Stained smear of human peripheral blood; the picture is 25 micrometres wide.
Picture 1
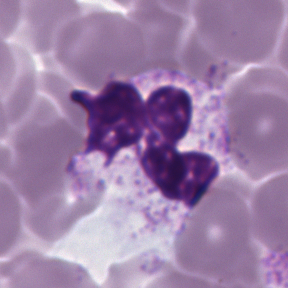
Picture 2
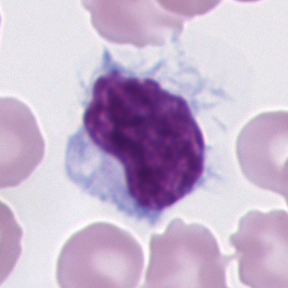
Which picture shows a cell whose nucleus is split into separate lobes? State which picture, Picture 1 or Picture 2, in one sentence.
In picture 1, the cell has a nucleus made up of separate segments.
